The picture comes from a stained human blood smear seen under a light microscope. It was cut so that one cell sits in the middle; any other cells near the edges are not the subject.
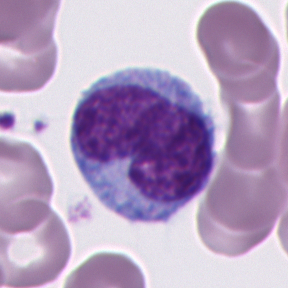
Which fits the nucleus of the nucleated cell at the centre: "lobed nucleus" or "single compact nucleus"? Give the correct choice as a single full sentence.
Round, oval or kidney-shaped, the nucleus of this cell is one compact undivided mass.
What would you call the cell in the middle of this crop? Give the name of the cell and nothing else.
monocyte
